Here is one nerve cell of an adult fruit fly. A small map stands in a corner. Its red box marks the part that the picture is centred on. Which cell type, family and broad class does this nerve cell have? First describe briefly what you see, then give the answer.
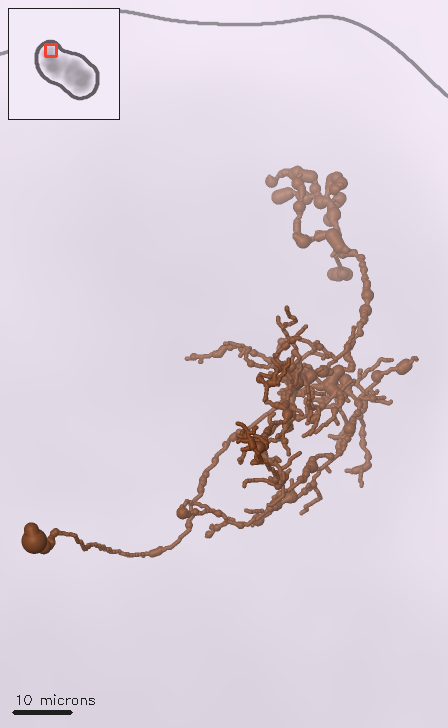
The cell body can be seen at the lower left of the picture. From left to right in the picture it spans about 70 microns. Dozens of branch ends can be seen. It is of cell type IN06A117. Its family is hemilineage 06A. It is a nerve-cord intrinsic neuron.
